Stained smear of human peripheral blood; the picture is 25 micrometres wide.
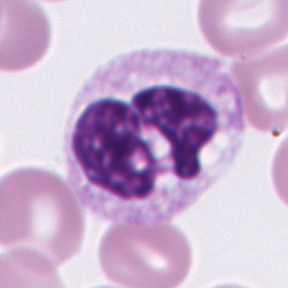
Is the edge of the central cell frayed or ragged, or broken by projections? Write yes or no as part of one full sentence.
No, the cell lacks a rough edge; its outline is smooth.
